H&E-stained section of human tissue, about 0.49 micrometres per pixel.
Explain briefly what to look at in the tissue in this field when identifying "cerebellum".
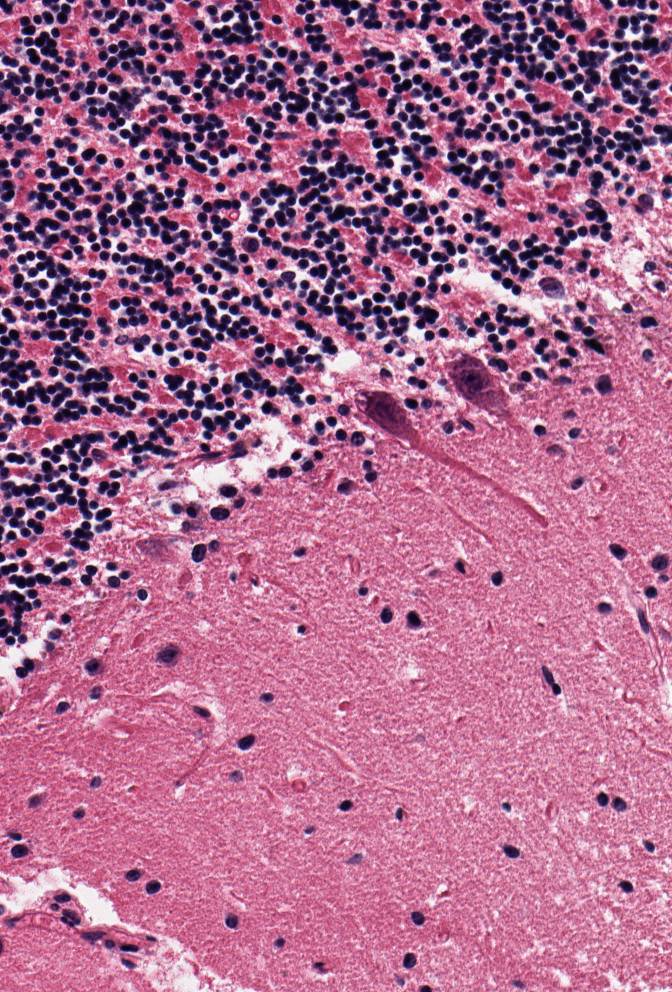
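Yes, that's cerebellum, and the Purkinje cell is the thing to look at: its long tapering process runs down and to the right into the pale zone.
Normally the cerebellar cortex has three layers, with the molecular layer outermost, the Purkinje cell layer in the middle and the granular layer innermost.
Here the field splits in two: a densely cellular zone of dark nuclei in the upper left, and a pale pink, sparsely cellular zone in the lower right. The dense zone is closely packed small round dark nuclei with very little visible cytoplasm, and small irregular pink patches without nuclei lie scattered among them.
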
